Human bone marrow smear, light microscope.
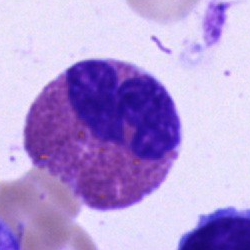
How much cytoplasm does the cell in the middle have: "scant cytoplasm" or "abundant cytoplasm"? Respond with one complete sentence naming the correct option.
It is abundant cytoplasm that surrounds the nucleus of this cell.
